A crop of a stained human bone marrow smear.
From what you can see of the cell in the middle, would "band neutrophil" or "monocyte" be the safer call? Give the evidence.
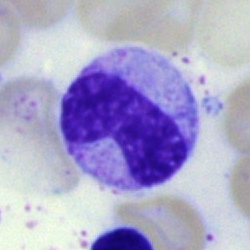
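This is a band neutrophil, not a monocyte. First check, the cytoplasm: it holds fine pinkish-violet granules.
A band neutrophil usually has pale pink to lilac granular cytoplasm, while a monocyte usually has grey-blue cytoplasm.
Second check, the chromatin: it is dark purple and coarsely clumped, with small paler patches.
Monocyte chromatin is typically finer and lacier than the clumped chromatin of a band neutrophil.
Also noted: a round, smooth outline and a nucleus shaped as a thick curved band, its indentation opening toward the bottom of the cell.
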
